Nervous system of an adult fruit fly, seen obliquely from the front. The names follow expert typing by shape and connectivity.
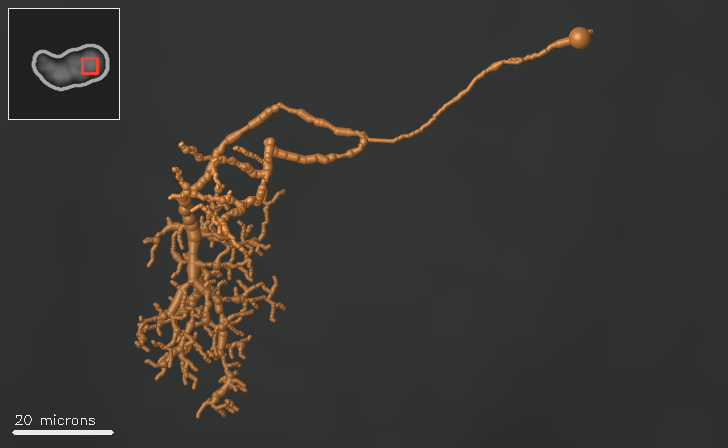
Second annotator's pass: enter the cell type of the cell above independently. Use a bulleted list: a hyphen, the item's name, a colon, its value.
- cell type: LC4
